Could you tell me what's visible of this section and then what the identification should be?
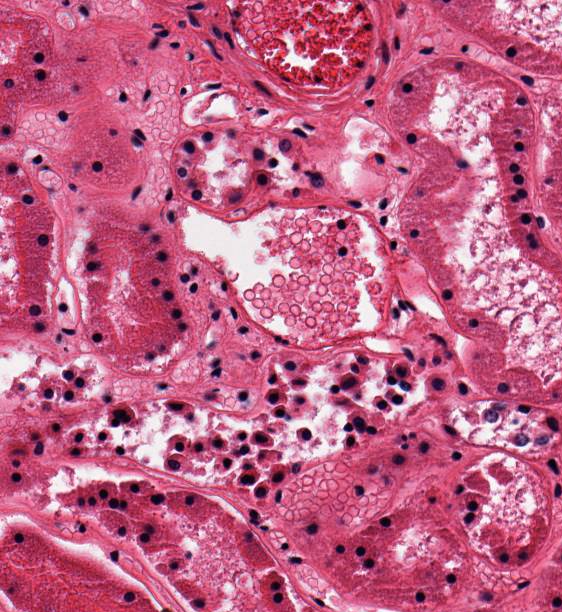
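Notice that almost the whole field is closely packed tubule cross-sections, with thin partitions between. Most are lined by a single layer of cuboidal cells with strongly eosinophilic cytoplasm. One central tubule is filled with many small round ring-like pale pink profiles. Several lumens show white empty spaces where contents pulled apart. This is renal cortex.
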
